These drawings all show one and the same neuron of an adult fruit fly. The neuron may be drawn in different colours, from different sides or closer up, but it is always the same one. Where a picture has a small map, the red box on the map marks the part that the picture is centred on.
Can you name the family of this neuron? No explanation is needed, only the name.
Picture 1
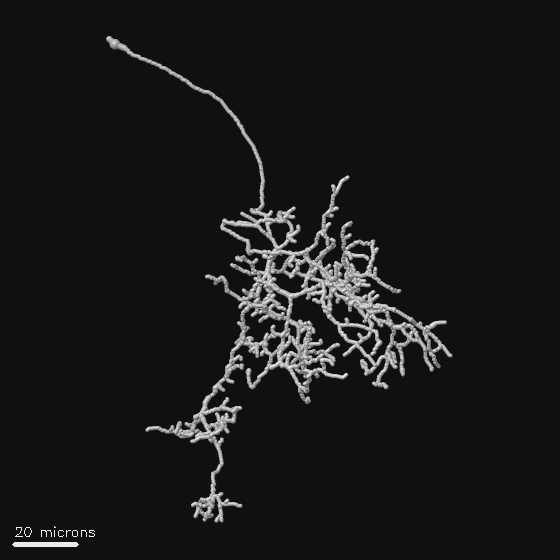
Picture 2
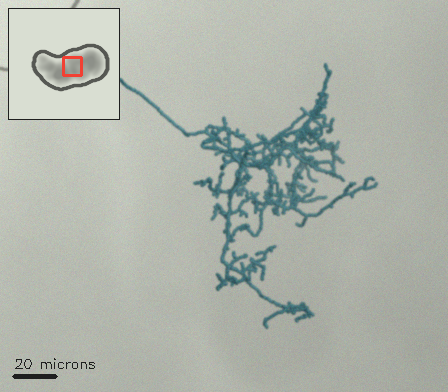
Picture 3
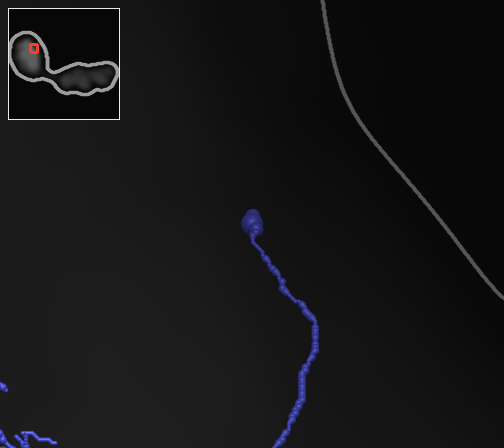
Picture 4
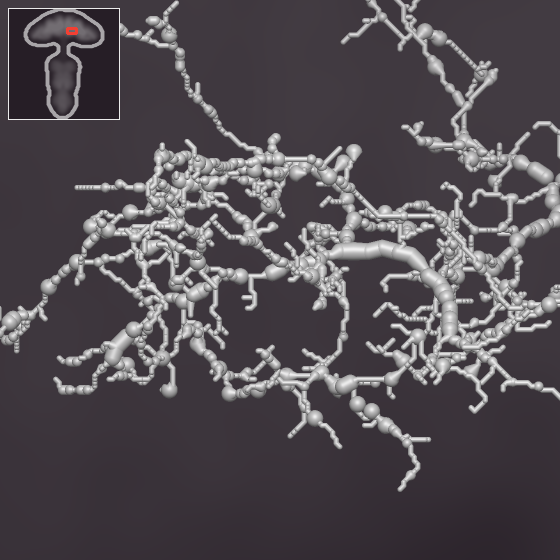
hemilineage VLPp&l1_anterior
